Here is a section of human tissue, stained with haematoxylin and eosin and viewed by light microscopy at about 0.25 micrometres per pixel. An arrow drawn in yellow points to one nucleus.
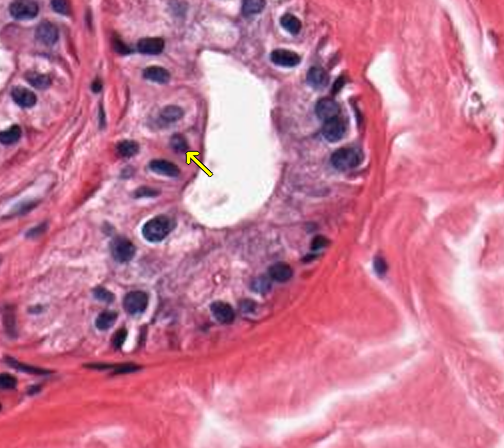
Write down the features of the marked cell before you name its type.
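Its nucleus is a small oval, mid-purple, a little paler and less sharply outlined than the dark oval nucleus just below it. The nucleus lies close to the edge of the clear, empty lumen on its right. The cytoplasm around it is pale pink and finely mottled, with no clear border separating it from neighbouring cells. The marked nucleus belongs to a sweat gland cell.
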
